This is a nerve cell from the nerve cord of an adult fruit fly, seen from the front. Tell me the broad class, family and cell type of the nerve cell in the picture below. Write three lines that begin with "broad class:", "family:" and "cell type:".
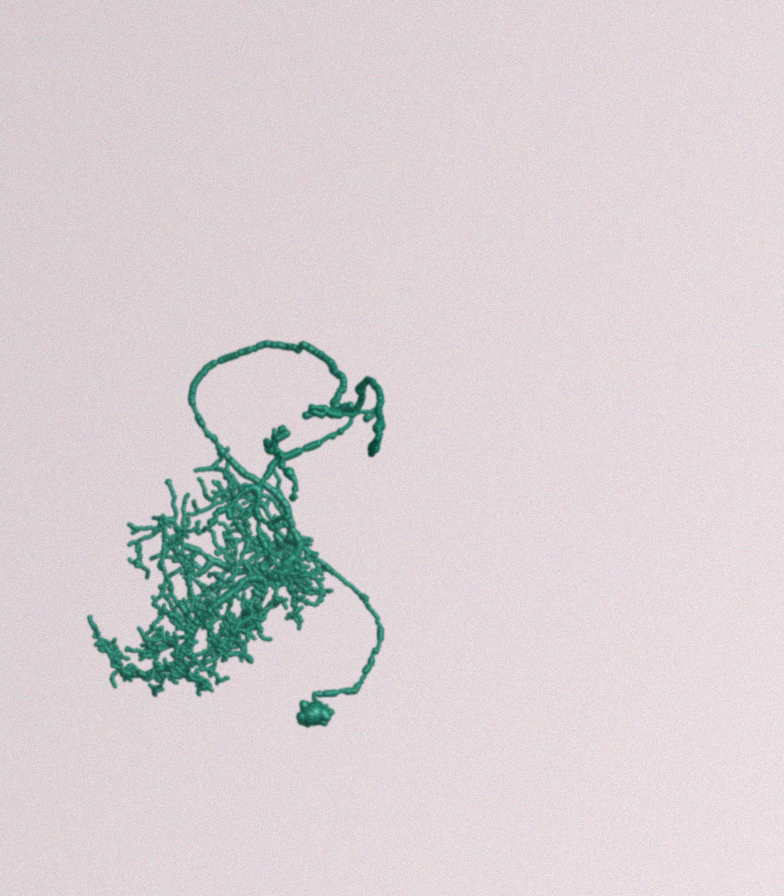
broad class: ascending neuron
family: hemilineage 04B
cell type: AN04B003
